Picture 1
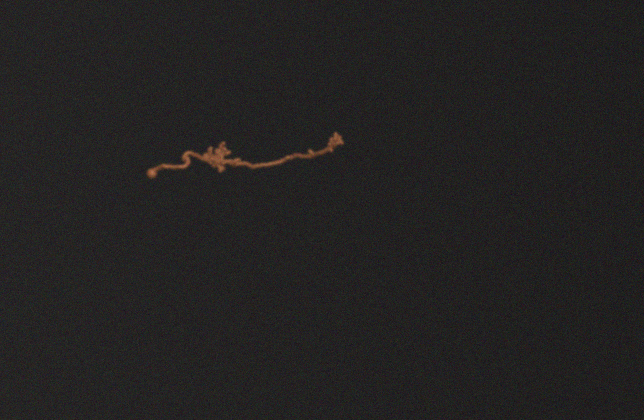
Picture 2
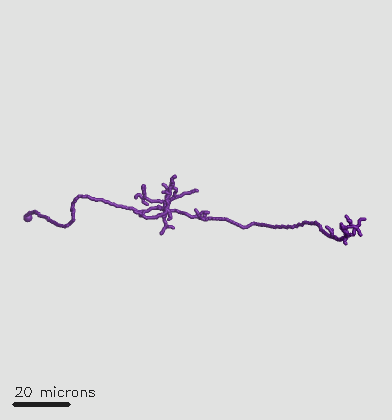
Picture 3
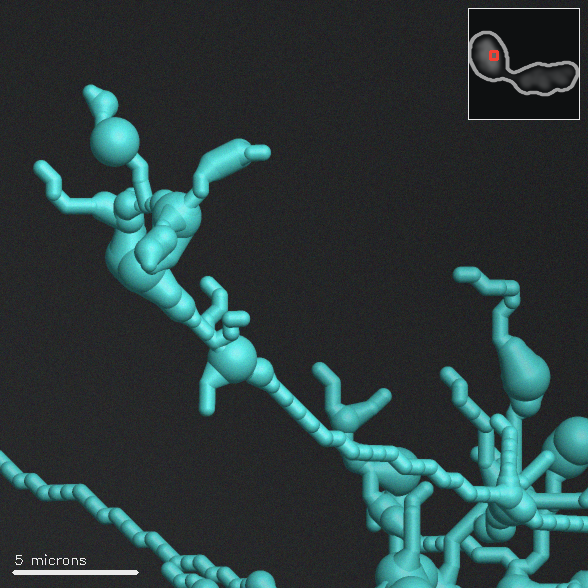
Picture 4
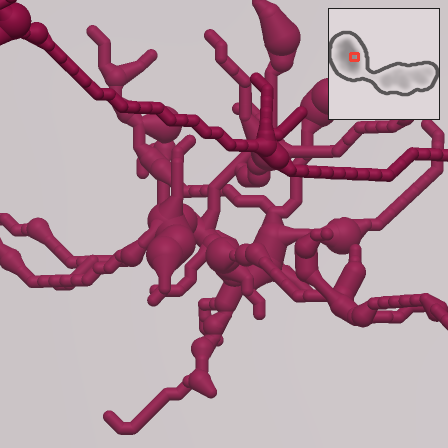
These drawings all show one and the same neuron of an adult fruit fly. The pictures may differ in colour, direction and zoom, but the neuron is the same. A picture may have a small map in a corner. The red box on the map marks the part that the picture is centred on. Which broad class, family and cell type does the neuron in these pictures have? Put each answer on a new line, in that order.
optic-lobe intrinsic neuron
Tm
Tm5b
